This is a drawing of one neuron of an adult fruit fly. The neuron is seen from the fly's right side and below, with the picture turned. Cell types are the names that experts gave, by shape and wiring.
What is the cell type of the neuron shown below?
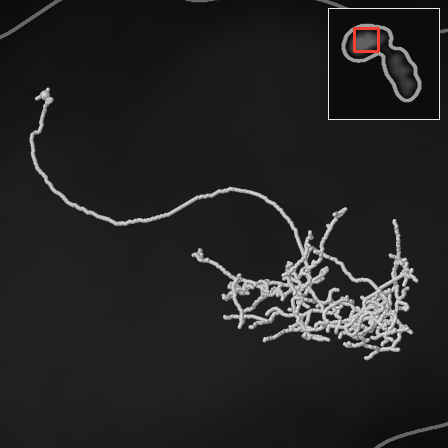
PS042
